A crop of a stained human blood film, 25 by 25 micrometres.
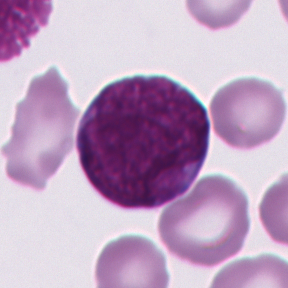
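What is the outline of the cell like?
Round and smooth.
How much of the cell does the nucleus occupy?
Nearly the whole cell, leaving at most a very thin rim of cytoplasm.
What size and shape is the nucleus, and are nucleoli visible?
About 12 micrometres across and round in outline, with no distinct nucleoli to be seen.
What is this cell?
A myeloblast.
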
